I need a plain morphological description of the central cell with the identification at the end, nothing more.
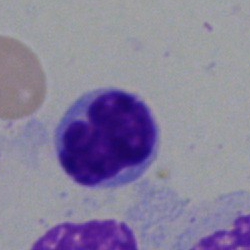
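You've got a round, smooth outline here. Most of the cell is nucleus, leaving just a narrow rim of cytoplasm, and that cytoplasm is pale blue. I can't make out any distinct granules in it. So it's a lymphocyte.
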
